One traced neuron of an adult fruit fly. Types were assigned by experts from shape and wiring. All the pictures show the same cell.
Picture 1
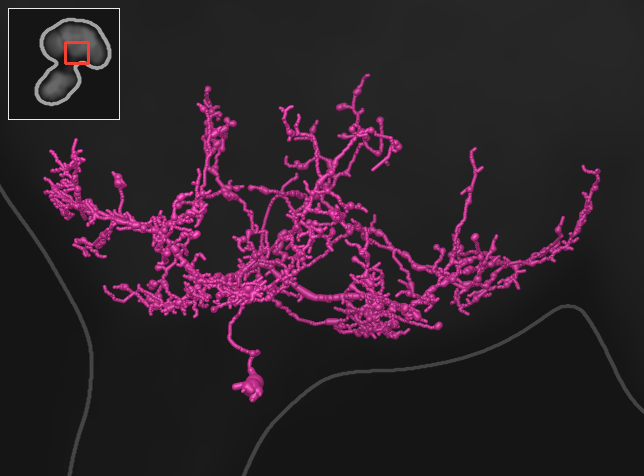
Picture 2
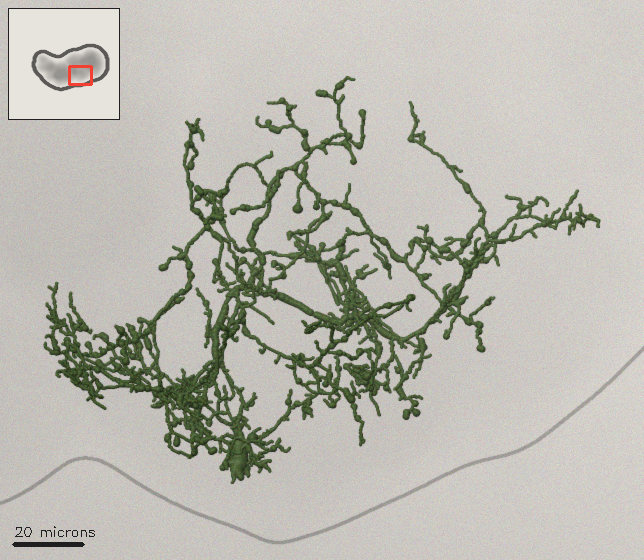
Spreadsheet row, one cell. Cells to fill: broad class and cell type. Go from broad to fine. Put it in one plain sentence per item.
A central-brain intrinsic neuron, type GNG031.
